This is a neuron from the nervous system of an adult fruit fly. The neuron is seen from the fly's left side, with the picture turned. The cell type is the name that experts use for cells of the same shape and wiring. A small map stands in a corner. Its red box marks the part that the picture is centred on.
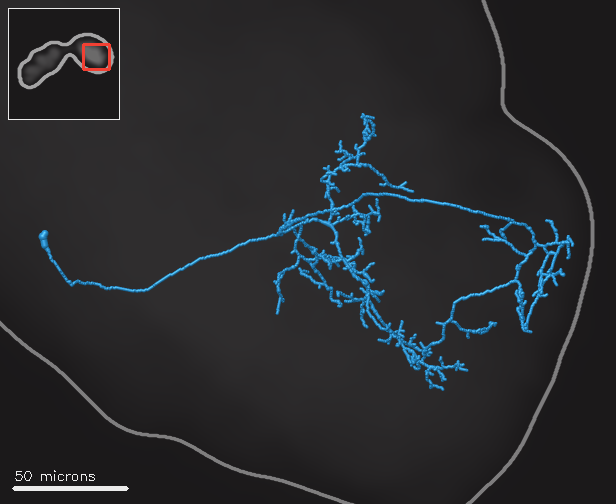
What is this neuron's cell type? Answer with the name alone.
CB1795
